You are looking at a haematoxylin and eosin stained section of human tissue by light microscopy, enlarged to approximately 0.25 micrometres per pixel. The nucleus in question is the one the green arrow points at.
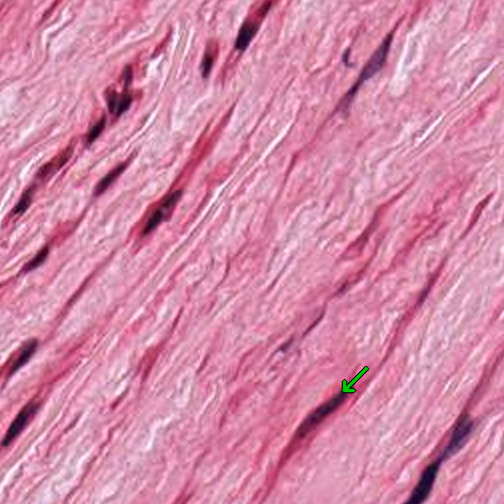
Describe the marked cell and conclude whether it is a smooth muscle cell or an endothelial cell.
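The nucleus is long, narrow and rod-shaped, and stains dark purple along its whole length. The nucleus lies along the lower-left to upper-right diagonal, in the same direction as the wavy pink fibres around it. A thin pink band of cytoplasm runs on from the nucleus along the same line, with no sharp outline where it meets the fibres. This is a smooth muscle cell.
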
